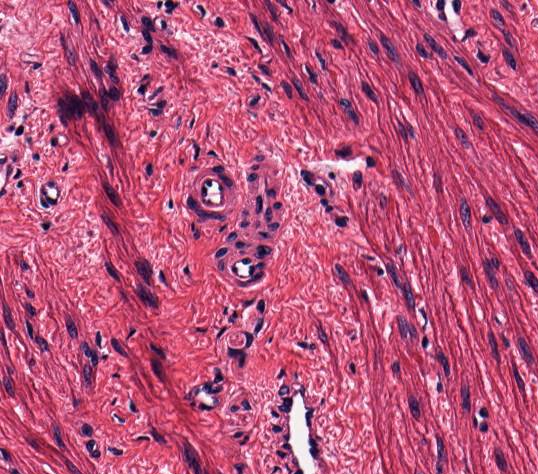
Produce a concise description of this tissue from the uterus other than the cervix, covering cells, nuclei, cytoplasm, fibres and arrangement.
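On the left and right I see bundles of smooth muscle, with a central band of looser connective tissue between them. Their nuclei are dark, cigar-shaped, parallel to pink cytoplasm. The middle looks like wavy, pale pink collagen with sparse nuclei. I see no fat cells.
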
